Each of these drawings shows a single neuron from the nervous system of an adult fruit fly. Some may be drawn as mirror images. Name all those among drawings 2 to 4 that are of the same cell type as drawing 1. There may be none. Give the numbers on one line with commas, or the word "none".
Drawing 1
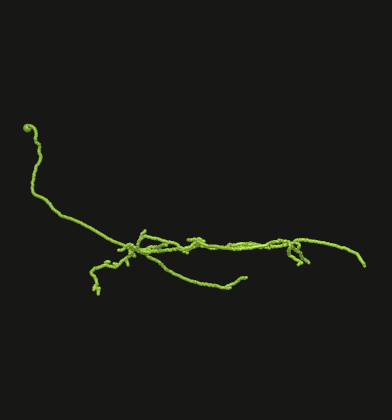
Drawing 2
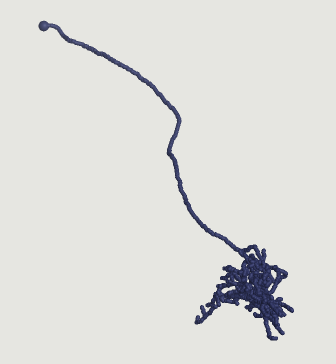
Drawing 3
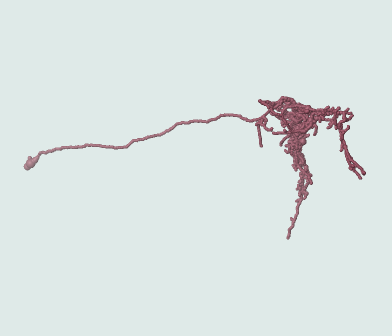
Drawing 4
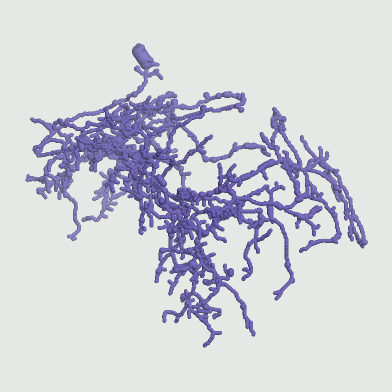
none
